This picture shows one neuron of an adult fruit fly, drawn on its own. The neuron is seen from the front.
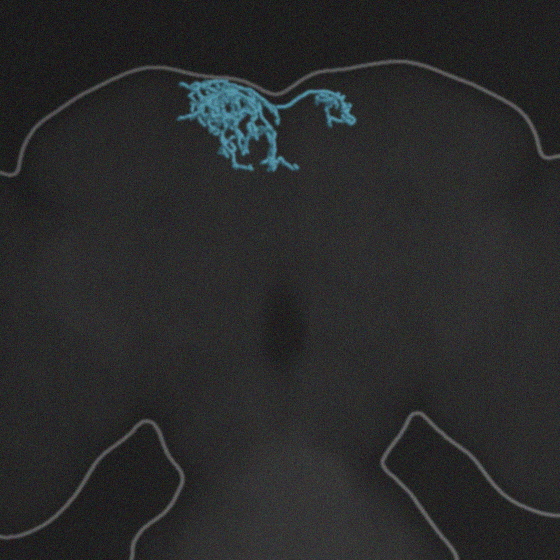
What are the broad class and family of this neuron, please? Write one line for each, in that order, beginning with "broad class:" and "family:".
broad class: central-brain intrinsic neuron
family: hemilineage SMPad1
